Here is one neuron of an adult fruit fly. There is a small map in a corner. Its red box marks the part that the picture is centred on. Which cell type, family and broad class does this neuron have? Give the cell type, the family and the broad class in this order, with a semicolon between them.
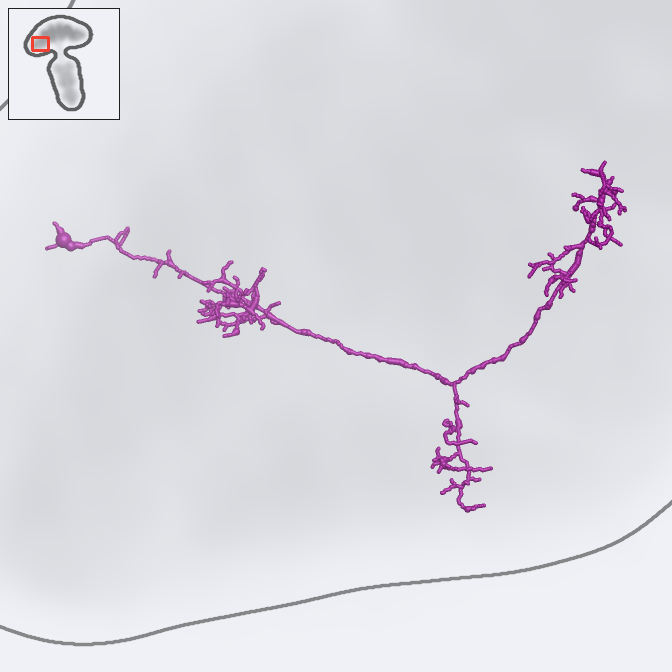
TmY17; TmY; optic-lobe intrinsic neuron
